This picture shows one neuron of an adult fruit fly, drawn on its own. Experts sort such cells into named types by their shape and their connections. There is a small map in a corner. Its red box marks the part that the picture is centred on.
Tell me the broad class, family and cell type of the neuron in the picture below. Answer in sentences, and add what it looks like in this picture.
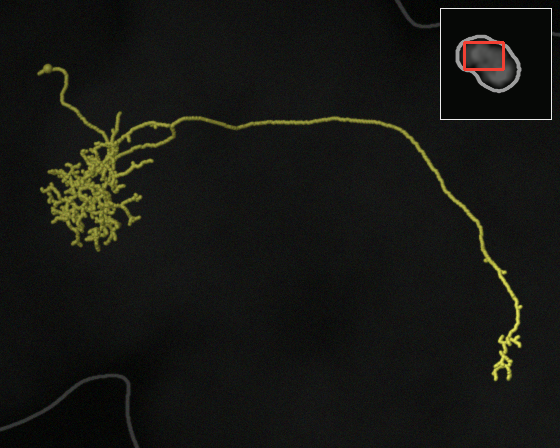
It is a central-brain intrinsic neuron. The family is hemilineage VLPl2_medial. The cell type is AVLP194_a. The cell body can be seen at the upper left of the picture. The picture shows dozens of branch ends.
